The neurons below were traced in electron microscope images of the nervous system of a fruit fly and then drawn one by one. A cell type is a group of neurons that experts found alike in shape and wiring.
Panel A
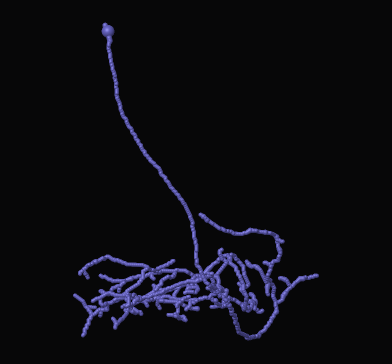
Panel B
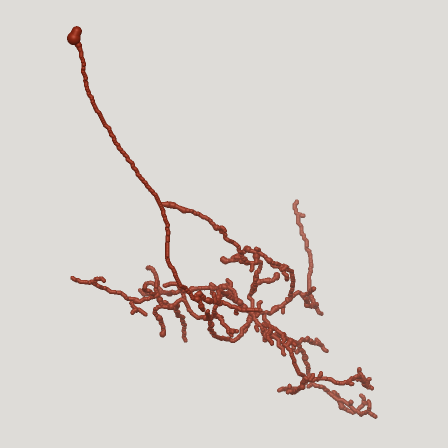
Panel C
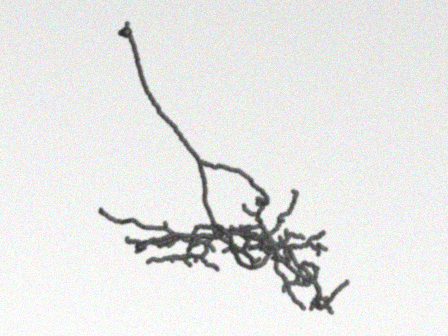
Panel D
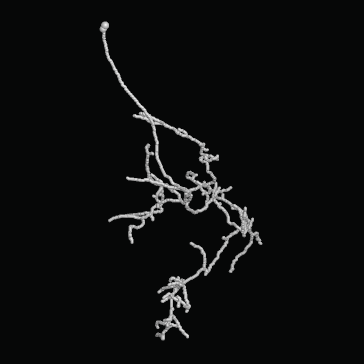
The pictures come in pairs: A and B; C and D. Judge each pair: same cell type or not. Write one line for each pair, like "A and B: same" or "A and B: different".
A and B: different
C and D: same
